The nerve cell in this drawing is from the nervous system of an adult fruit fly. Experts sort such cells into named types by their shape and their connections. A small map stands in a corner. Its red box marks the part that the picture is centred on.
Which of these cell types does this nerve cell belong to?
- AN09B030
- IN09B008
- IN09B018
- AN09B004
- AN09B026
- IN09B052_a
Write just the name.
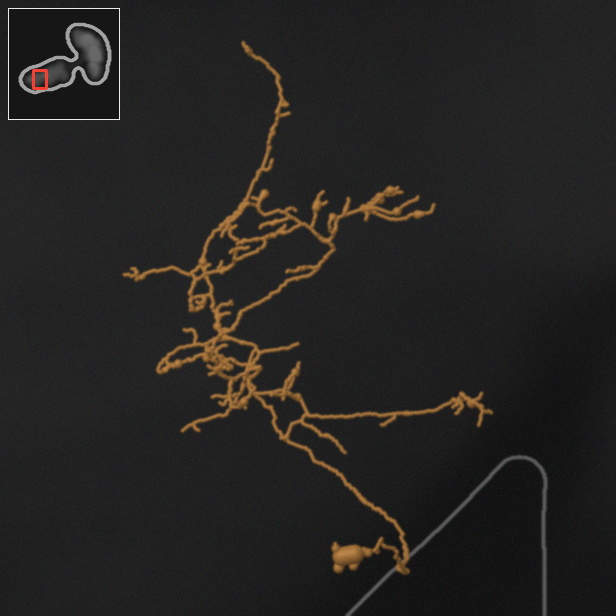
IN09B052_a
